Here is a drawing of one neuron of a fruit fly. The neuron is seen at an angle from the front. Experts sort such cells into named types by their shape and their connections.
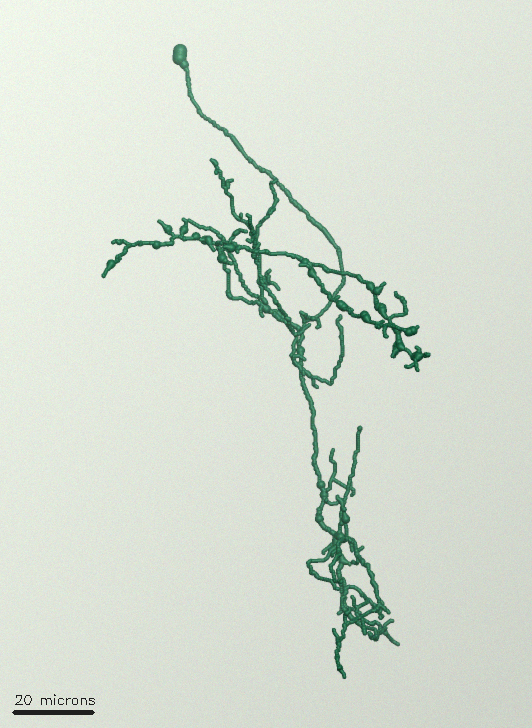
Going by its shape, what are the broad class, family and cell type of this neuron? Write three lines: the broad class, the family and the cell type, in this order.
central-brain intrinsic neuron
hemilineage VPNp&v1_posterior
WEDPN6B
